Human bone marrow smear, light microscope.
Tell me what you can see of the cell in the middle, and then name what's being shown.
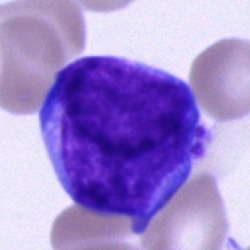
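Look first at the nucleus: it fills most of the cell. Around it the cytoplasm is only a narrow rim, and a deep blue one. Now follow the right edge, where small rounded blebs protrude. This cell is a blast.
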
